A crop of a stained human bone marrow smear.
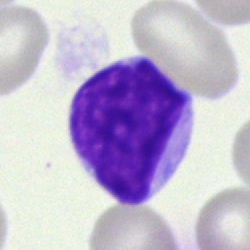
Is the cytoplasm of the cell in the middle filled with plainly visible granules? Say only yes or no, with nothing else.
No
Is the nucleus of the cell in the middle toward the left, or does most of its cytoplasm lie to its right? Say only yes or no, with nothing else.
Yes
